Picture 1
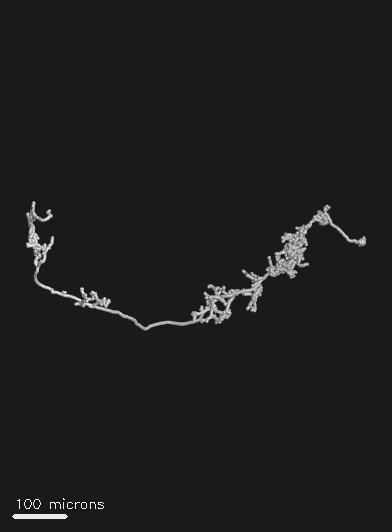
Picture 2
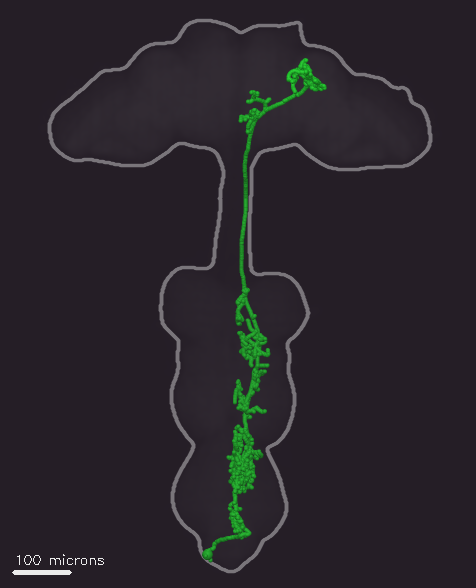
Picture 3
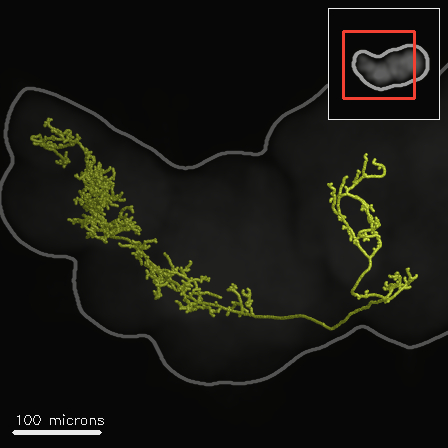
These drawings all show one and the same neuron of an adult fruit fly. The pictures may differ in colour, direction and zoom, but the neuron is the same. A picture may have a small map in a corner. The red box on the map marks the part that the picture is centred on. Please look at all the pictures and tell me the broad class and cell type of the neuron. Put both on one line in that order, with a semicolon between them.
ascending neuron; ANXXX050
